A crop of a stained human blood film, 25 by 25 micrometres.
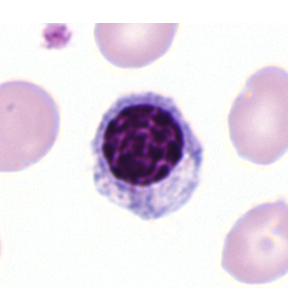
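Normoblast, with its nucleus set toward the top of the cell and more cytoplasm lying below it. The chromatin is dark purple and coarsely clumped, with paler lines between the clumps. Pale grey-blue cytoplasm forms a complete rim around the nucleus.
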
